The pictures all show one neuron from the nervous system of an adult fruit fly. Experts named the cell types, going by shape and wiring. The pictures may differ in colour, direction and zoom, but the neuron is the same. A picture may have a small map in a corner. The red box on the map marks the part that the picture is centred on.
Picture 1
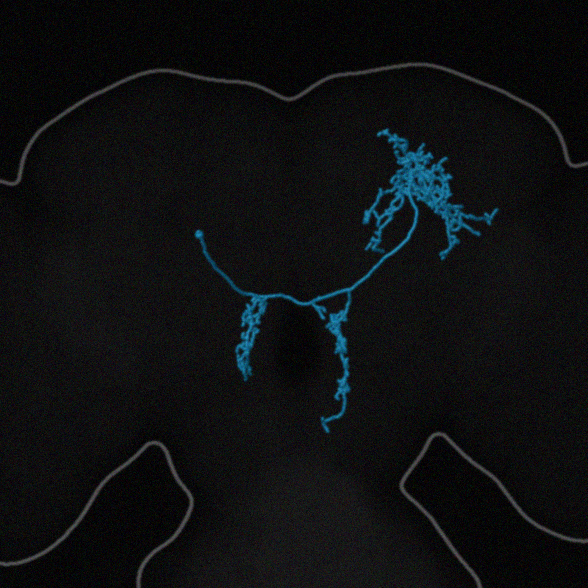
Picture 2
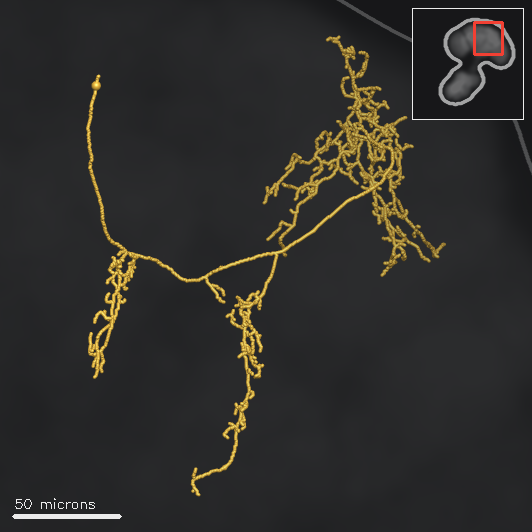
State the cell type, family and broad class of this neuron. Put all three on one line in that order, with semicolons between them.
mAL_m2b; hemilineage CREa1_ventral; central-brain intrinsic neuron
